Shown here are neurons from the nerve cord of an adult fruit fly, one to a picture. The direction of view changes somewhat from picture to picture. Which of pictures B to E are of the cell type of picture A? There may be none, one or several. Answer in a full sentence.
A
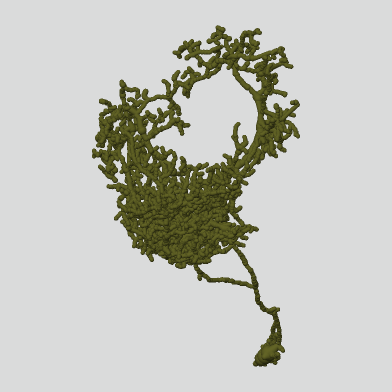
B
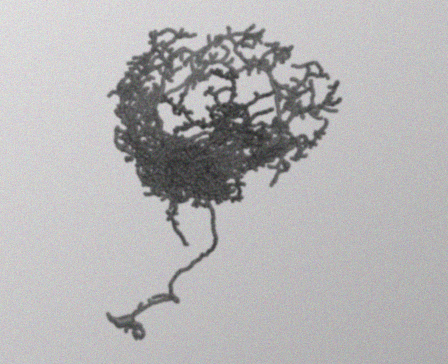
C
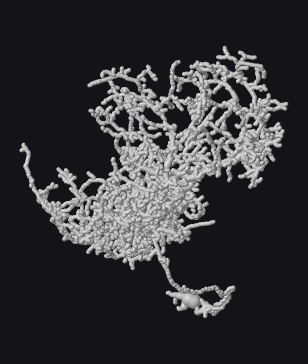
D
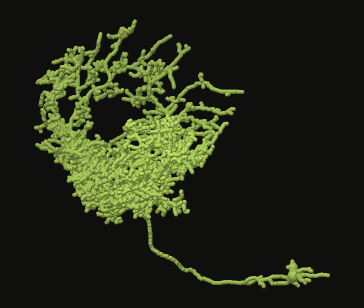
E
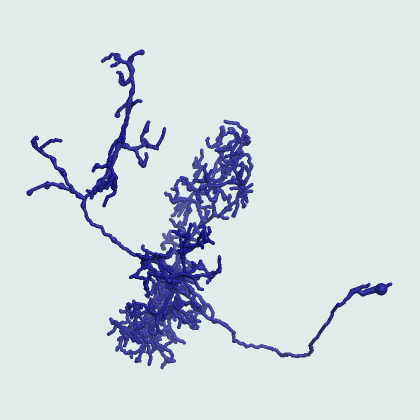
Picture B, picture C and picture D are of the same cell type.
